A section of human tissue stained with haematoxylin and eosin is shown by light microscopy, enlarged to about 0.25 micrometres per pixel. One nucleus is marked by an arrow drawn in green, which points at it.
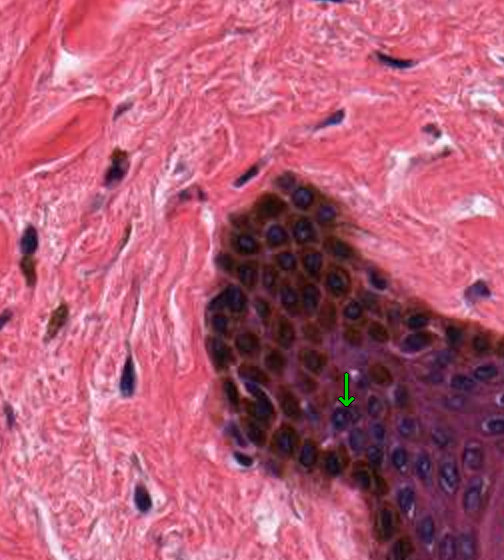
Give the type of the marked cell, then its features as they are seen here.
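The marked nucleus belongs to a keratinocyte. Its nucleus is round to slightly oval, dark purple, and about the same size as the nuclei of the cells packed around it. The nucleus sits roughly in the middle of the cell, with a thin rim of pale purple-pink cytoplasm around it. Its cytoplasm shows little or none of the brown pigment that darkly fills the cells to its left, nearer the edge of the cell sheet. It lies inside a tightly packed sheet of similar polygonal cells, a few cells in from where that sheet borders the pink wavy fibres below and to the left.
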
